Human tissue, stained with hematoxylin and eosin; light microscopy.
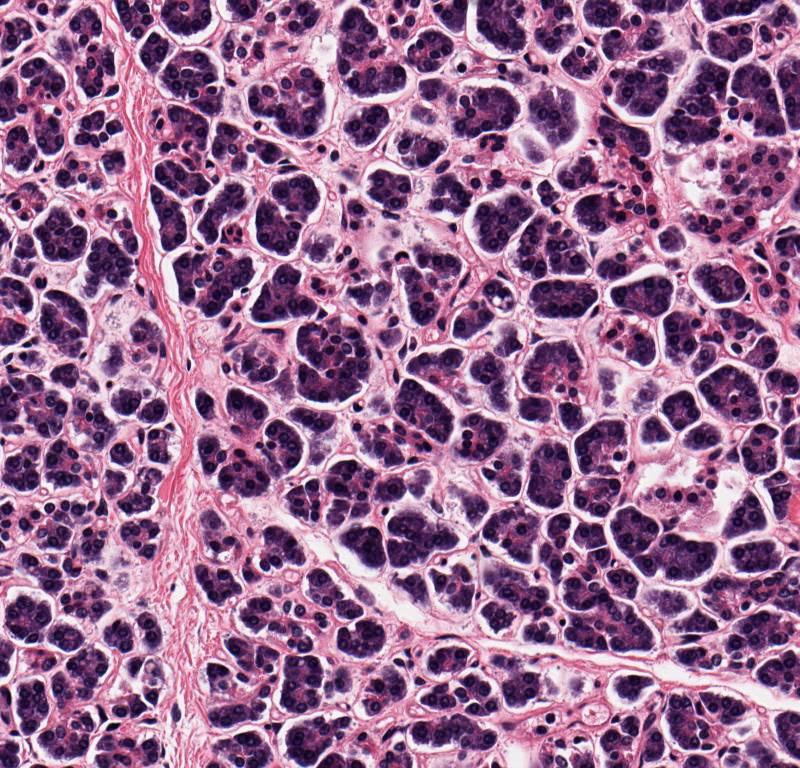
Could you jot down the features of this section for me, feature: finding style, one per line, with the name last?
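Acini: closely packed rounded to polygonal cell clusters filling the field
Septa: thin connective tissue strands between acini
Collagen: wavy pink band running down the left
Cytoplasm: mostly deeply basophilic, purple
Nuclei: round, dark, fairly uniform
Name: pancreas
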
